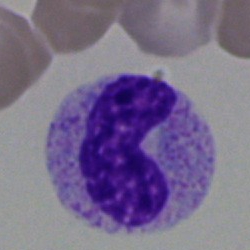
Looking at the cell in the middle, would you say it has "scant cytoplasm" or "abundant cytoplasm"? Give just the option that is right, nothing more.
Abundant cytoplasm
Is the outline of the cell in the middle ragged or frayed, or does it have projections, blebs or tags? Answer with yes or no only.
No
